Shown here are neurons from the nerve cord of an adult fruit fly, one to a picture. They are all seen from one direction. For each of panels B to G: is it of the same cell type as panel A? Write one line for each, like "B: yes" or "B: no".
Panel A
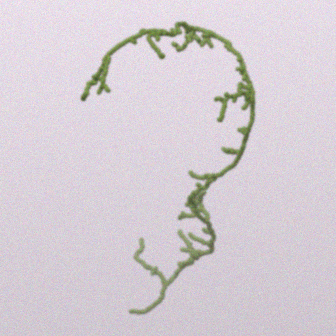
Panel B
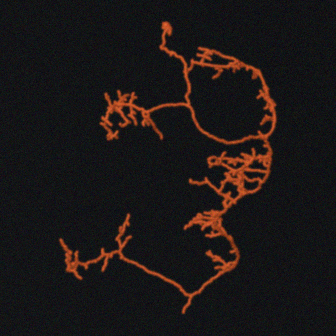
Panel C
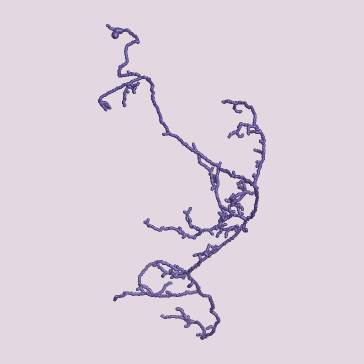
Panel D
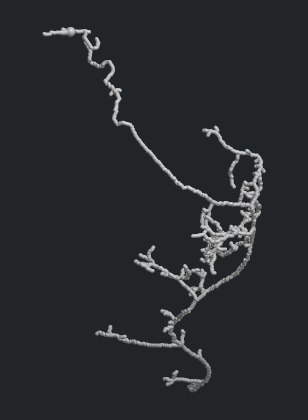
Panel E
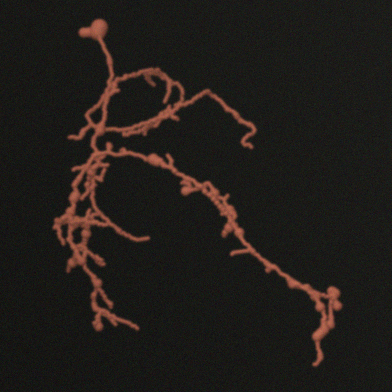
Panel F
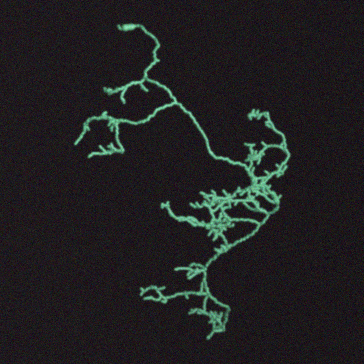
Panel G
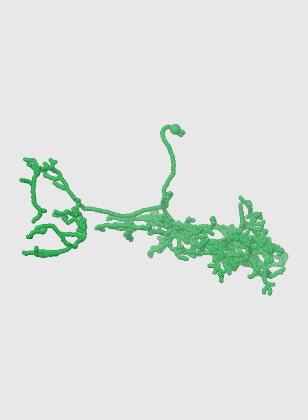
B: yes
C: yes
D: yes
E: yes
F: yes
G: no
